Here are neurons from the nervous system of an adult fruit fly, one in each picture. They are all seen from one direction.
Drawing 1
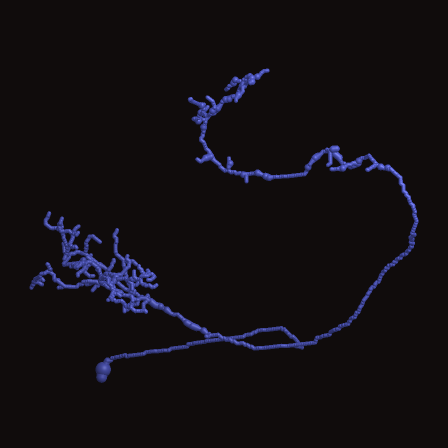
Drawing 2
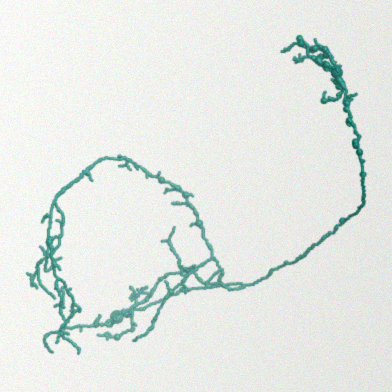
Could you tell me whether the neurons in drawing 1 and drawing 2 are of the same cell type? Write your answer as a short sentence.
They are of different cell types.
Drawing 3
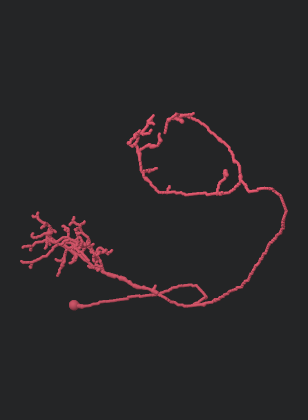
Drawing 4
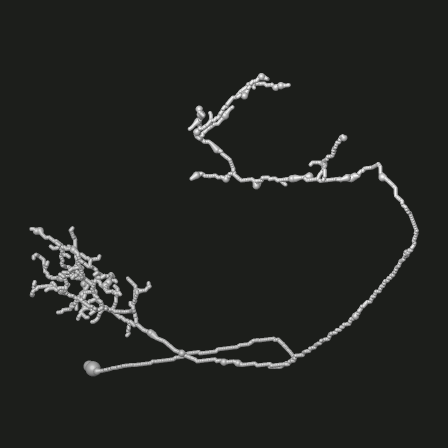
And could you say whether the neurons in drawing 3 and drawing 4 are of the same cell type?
They are of the same cell type.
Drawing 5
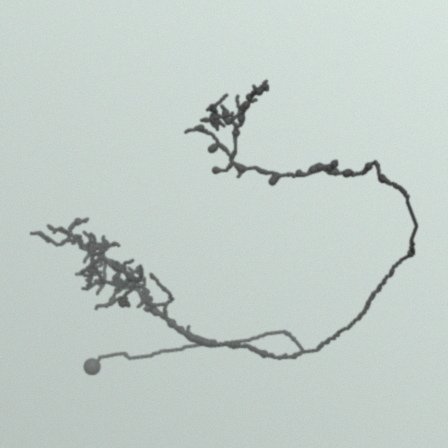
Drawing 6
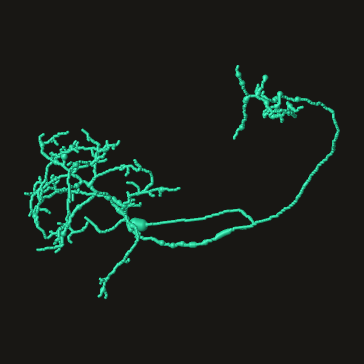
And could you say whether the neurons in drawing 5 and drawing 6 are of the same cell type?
They are of different cell types.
